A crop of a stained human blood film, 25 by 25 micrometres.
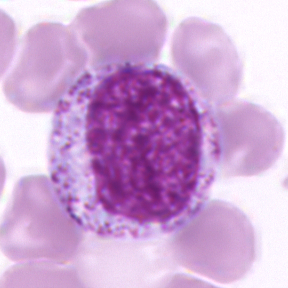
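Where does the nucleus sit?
Off-centre, toward the right side of the cell, and about 14 by 10 micrometres.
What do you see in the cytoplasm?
Many small dark purple granules in very pale, almost colourless cytoplasm, whose widest band lies left of the nucleus.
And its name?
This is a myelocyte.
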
